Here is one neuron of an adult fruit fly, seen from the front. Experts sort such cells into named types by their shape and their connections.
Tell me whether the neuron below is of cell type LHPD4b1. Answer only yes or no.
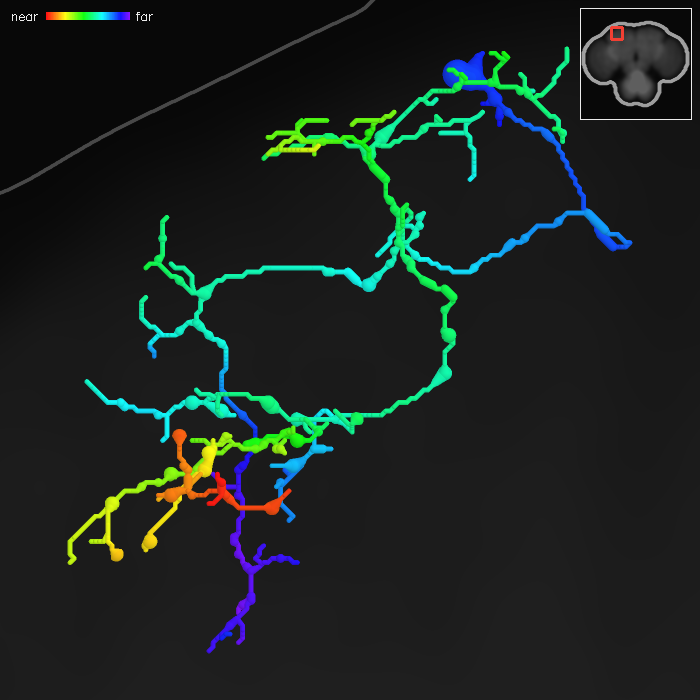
yes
